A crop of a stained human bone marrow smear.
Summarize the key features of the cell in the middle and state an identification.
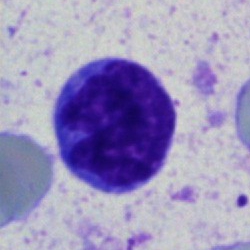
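Quick look: the outline's round and smooth. There's hardly any cytoplasm, a thin rim around the nucleus at most, and what little does show is deep blue. The chromatin is dark and clumped, with paler patches in between the clumps. That's a lymphocyte.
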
